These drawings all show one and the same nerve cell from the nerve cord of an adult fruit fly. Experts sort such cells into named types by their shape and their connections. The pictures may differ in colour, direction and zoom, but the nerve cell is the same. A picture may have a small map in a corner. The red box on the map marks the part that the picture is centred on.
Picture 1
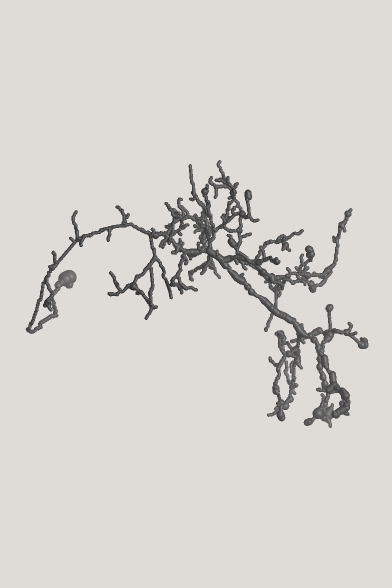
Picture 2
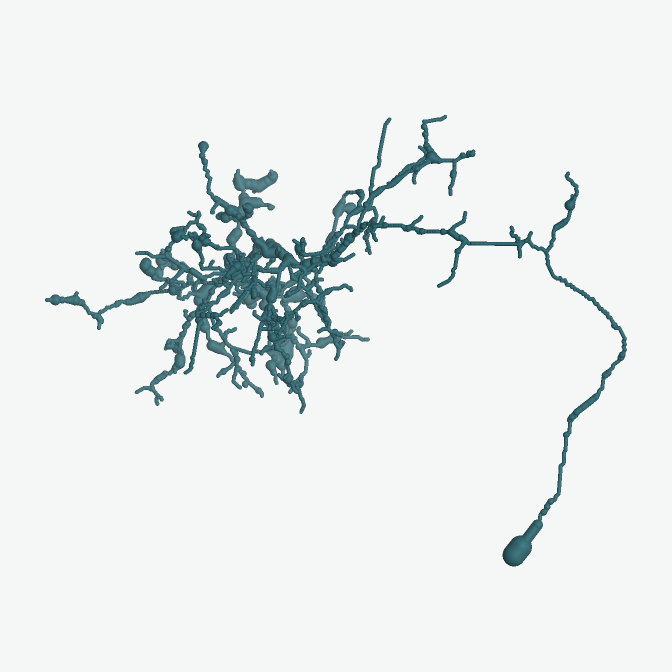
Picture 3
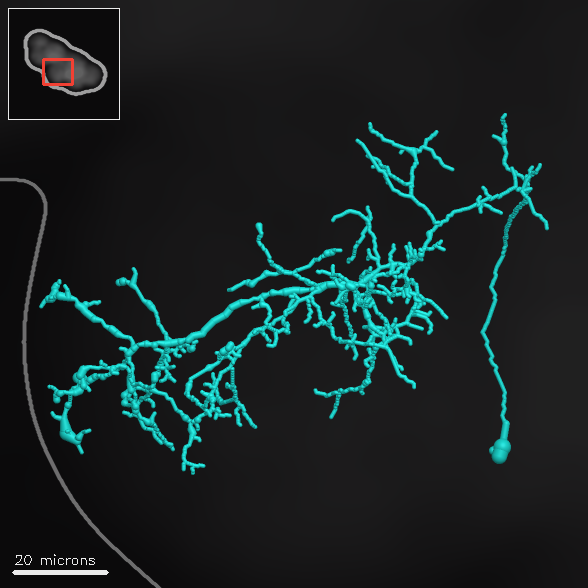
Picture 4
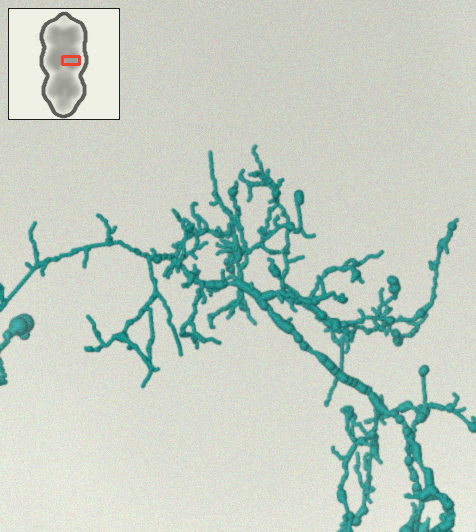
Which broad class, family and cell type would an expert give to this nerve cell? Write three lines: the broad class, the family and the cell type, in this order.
nerve-cord intrinsic neuron
hemilineage 12B
IN12B023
